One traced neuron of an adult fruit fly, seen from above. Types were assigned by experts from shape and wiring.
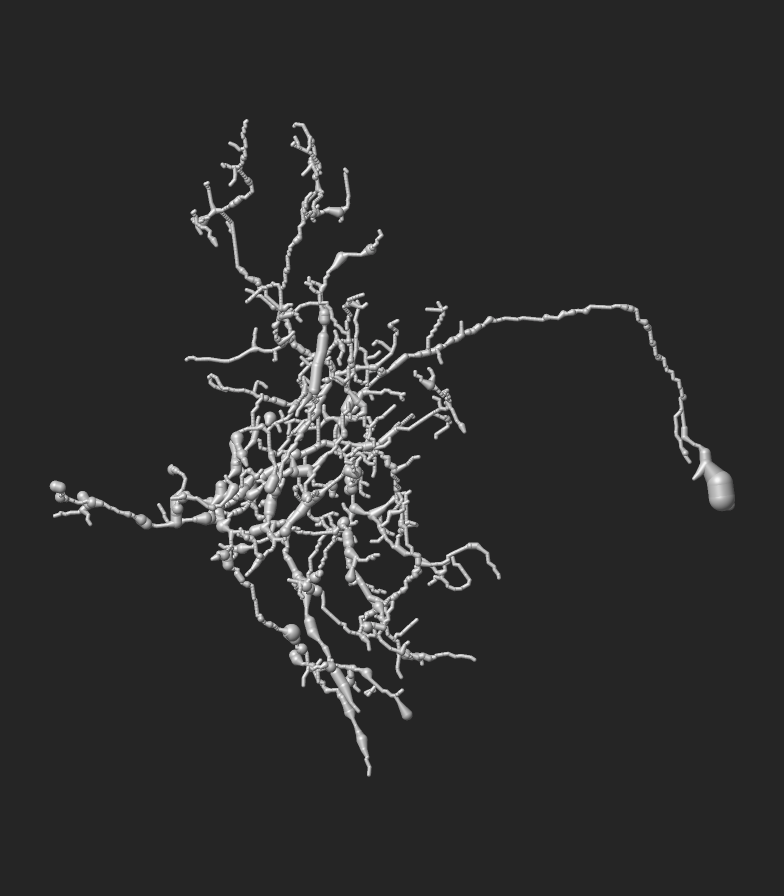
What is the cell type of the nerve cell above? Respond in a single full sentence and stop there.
The cell type this nerve cell represents is IN13B056.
